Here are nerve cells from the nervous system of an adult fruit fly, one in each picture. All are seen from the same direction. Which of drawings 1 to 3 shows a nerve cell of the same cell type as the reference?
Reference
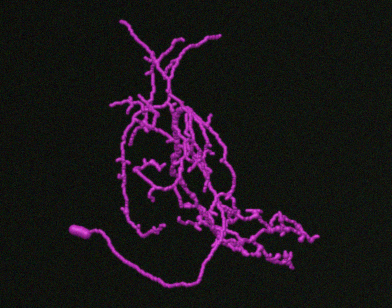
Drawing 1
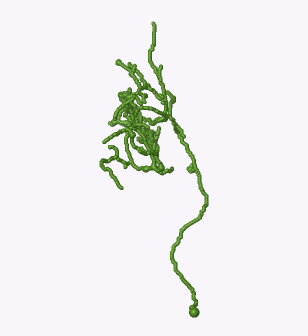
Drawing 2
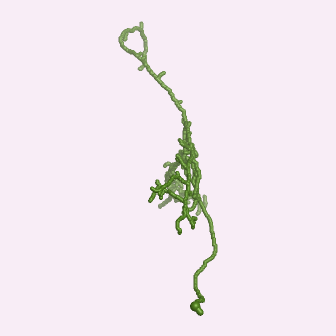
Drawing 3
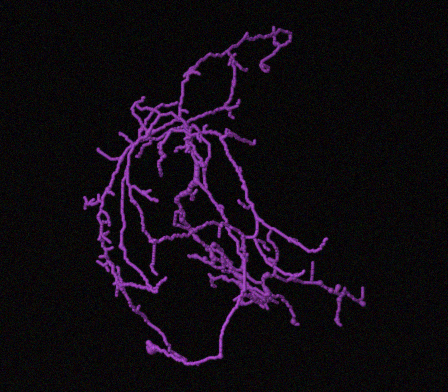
3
